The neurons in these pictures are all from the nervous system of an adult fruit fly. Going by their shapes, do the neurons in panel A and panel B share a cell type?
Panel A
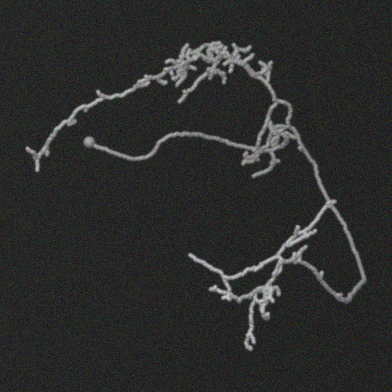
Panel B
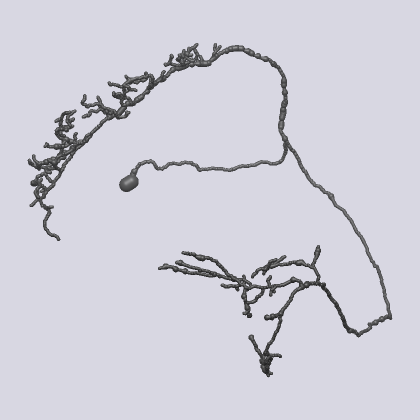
no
